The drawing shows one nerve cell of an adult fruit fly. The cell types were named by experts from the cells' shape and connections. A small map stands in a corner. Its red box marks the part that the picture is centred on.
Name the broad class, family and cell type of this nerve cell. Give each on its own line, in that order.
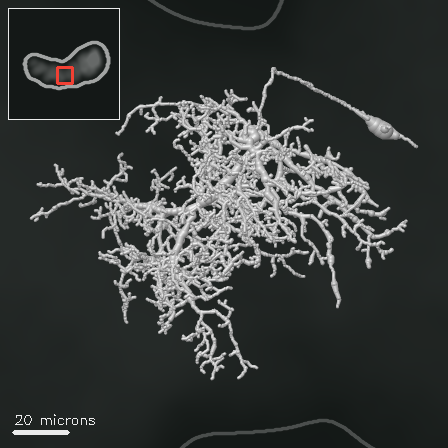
nerve-cord intrinsic neuron
hemilineage 19A
IN19A004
